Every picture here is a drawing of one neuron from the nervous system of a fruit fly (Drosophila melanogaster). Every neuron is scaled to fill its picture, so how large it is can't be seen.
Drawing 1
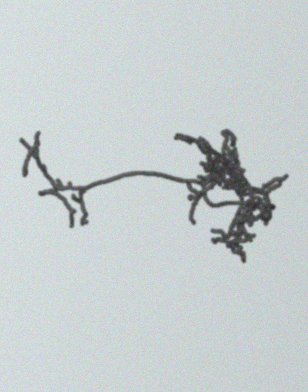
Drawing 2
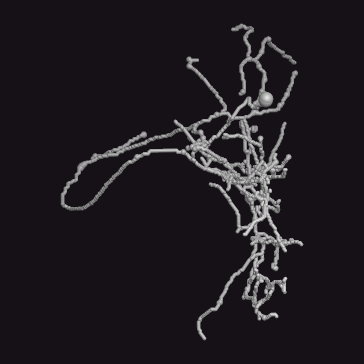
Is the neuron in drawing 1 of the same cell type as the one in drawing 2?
no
